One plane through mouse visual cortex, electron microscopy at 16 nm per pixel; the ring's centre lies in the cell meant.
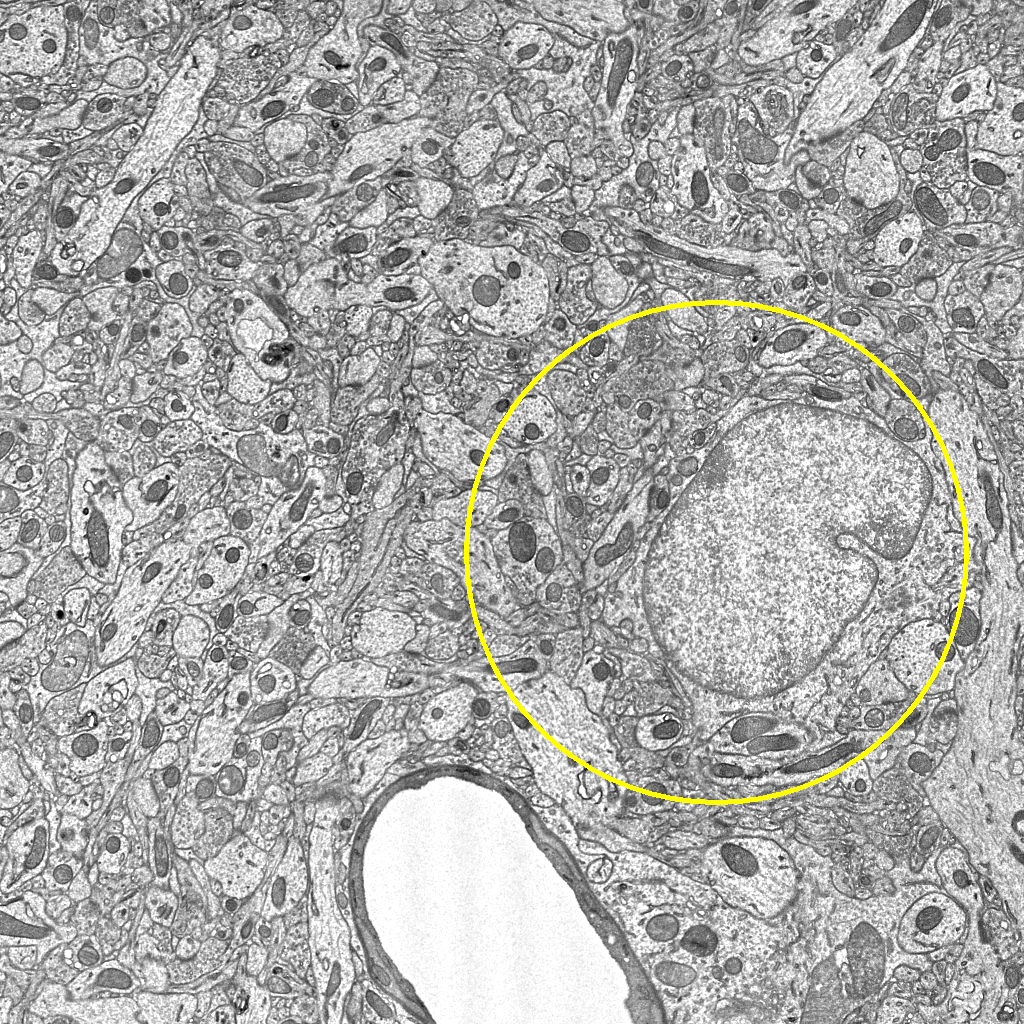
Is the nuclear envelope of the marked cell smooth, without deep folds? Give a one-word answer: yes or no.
No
